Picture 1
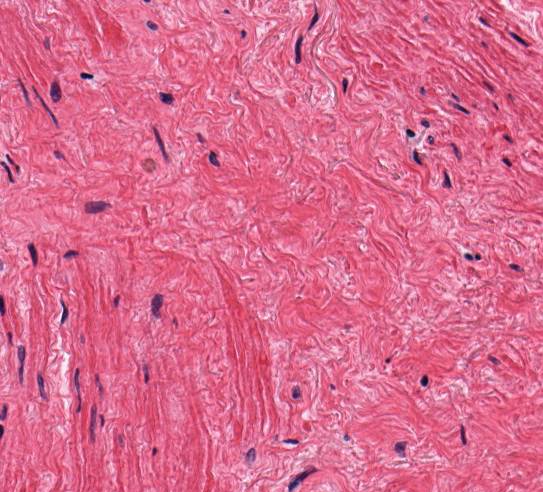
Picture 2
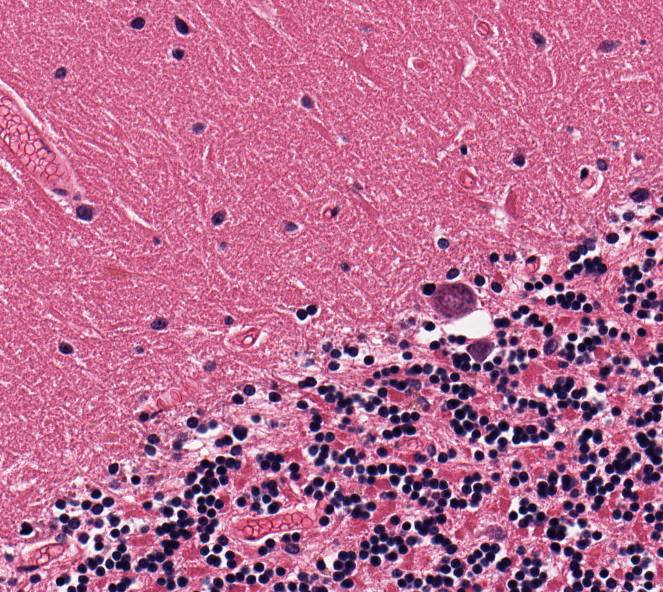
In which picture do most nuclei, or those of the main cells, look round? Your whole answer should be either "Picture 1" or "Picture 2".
Picture 2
